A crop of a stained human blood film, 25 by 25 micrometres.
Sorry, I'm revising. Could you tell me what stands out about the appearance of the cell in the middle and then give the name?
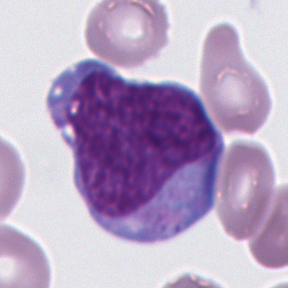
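You'll notice the cell's outline is irregular, not round. Its nucleus has an irregular, angular outline too. At the upper left, a rounded pale blue bulge sticks out from the cell. There are no coarse granules in the cytoplasm. That's an atypical promyelocyte.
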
